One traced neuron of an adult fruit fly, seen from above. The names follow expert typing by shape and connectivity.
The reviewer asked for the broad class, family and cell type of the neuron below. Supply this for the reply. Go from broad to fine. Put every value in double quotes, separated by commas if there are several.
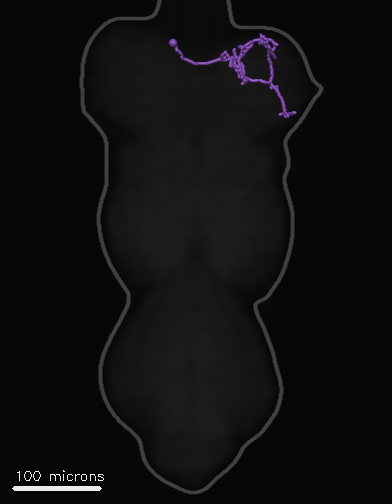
"nerve-cord intrinsic neuron", "hemilineage 14A", "IN14A026"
